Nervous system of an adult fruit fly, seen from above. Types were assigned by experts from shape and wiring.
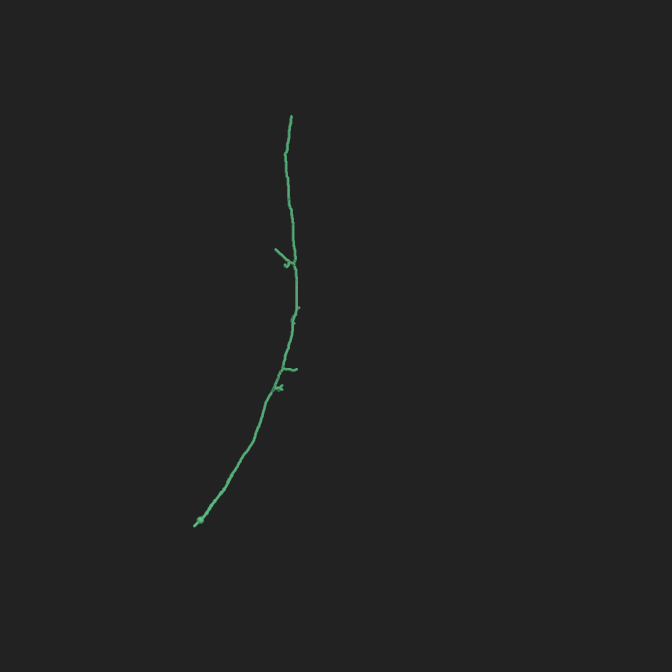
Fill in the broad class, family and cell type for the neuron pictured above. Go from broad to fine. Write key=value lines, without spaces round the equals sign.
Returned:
broad_class=sensory neuron entering the nerve cord
family=class mechanosensory proprioceptive
cell_type=SNpp20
